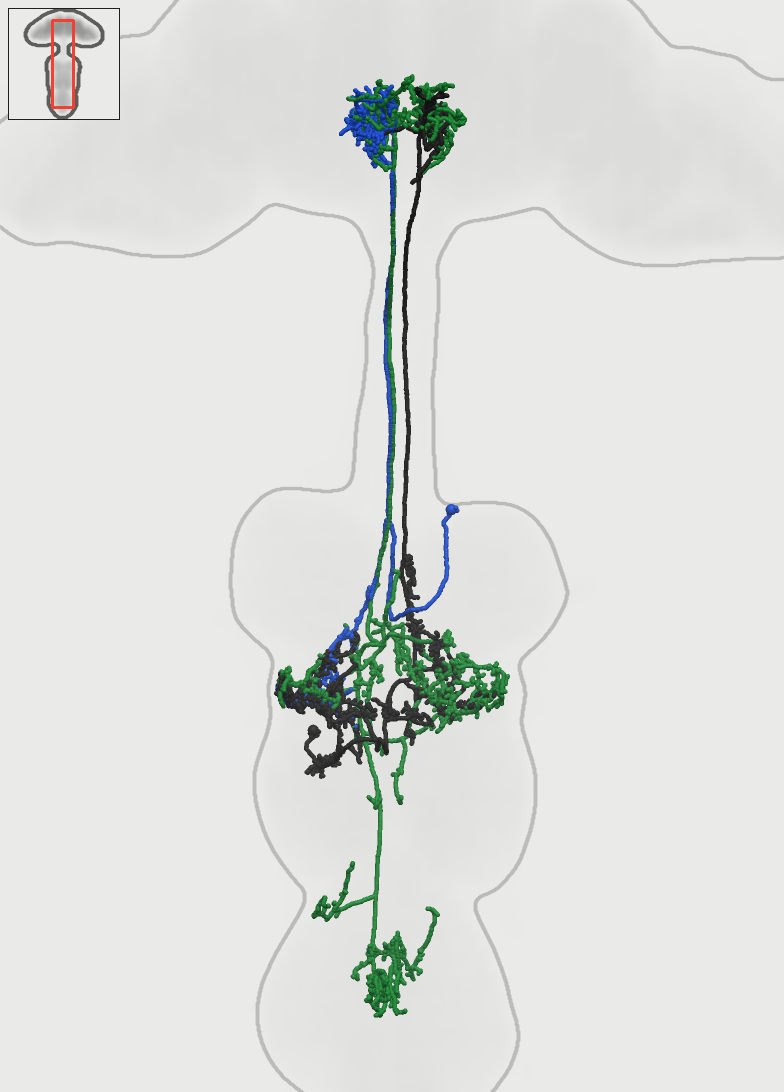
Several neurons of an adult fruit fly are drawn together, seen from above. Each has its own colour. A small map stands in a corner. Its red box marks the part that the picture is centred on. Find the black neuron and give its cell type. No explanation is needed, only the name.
ANXXX264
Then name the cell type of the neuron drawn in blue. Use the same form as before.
ANXXX404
